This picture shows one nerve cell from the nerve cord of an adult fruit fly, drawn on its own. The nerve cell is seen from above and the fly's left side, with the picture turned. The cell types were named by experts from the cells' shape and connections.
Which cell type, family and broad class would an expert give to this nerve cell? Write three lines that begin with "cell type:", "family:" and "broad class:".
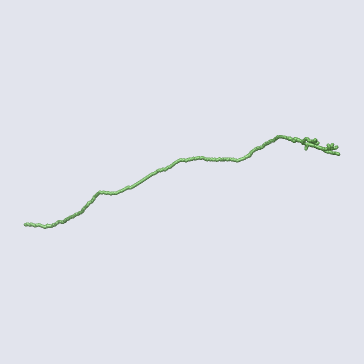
cell type: WG1
family: class gustatory
broad class: sensory neuron entering the nerve cord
